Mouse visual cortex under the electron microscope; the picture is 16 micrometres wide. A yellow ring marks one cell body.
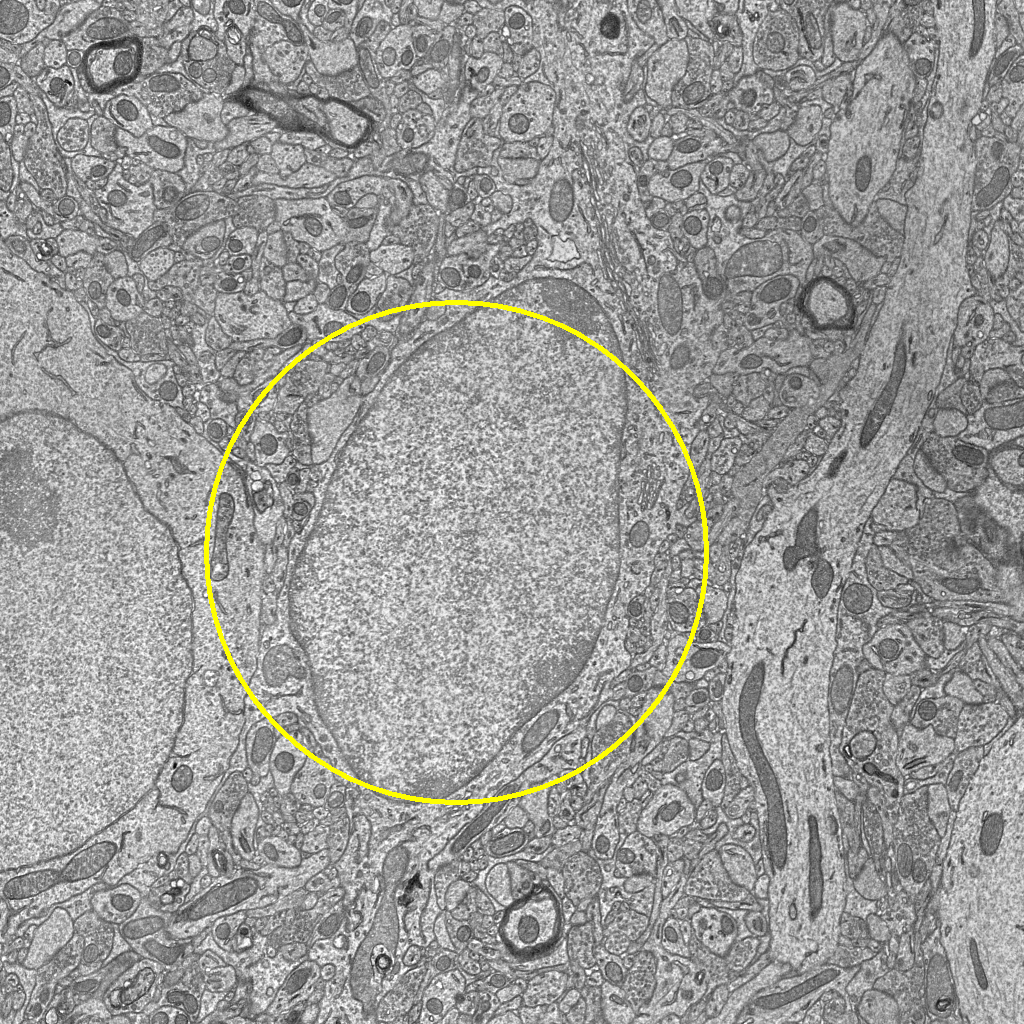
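Astrocyte; marked cell. Nucleus large, elongated oval; long axis roughly top to bottom. Outline nearly entirely within ring. Envelope smooth, no deep folds. Chromatin mostly pale, finely dispersed throughout.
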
